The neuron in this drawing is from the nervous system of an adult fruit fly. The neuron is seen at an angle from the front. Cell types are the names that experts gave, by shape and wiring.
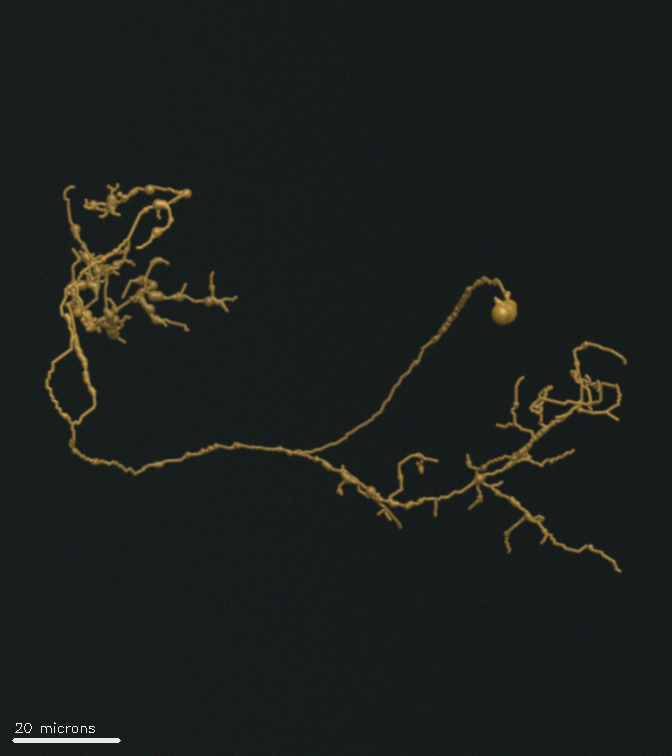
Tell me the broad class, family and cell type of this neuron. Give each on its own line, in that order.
central-brain intrinsic neuron
hemilineage SLPad1_posterior
CB2116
